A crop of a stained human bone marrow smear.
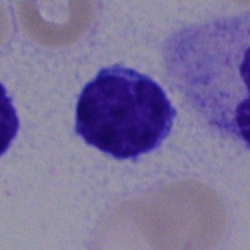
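Lymphocyte, the central cell in a stained human bone marrow smear. Nucleus: dark, filling nearly the whole cell, with dense, dark purple, coarsely clumped chromatin. Checked and absent: granules and vacuoles.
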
